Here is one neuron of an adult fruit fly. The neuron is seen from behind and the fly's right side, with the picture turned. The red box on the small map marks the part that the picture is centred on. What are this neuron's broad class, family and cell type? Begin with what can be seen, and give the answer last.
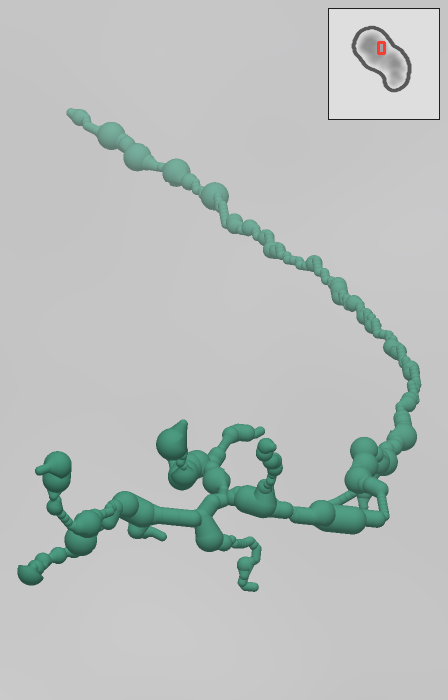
No cell body is drawn. There are a dozen or fewer branch ends. It is a sensory neuron entering the brain. The name of its family is class mechanosensory. The cell type is JO-EV5.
